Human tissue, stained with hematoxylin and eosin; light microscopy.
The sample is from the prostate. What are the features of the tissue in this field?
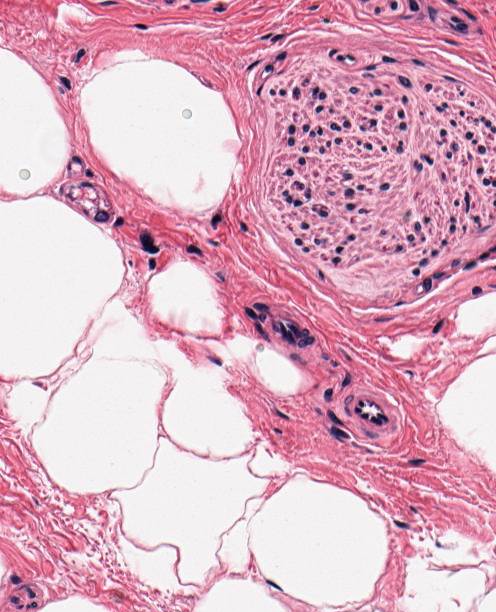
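Fat cells, large, empty and rounded, fill most of left and lower field as clear white spaces bounded by thin pink membranes. Nerve fascicle: many small dark nuclei scattered among pale pink fibres. Just right of centre, lower half: small arteriole, star-shaped white lumen.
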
